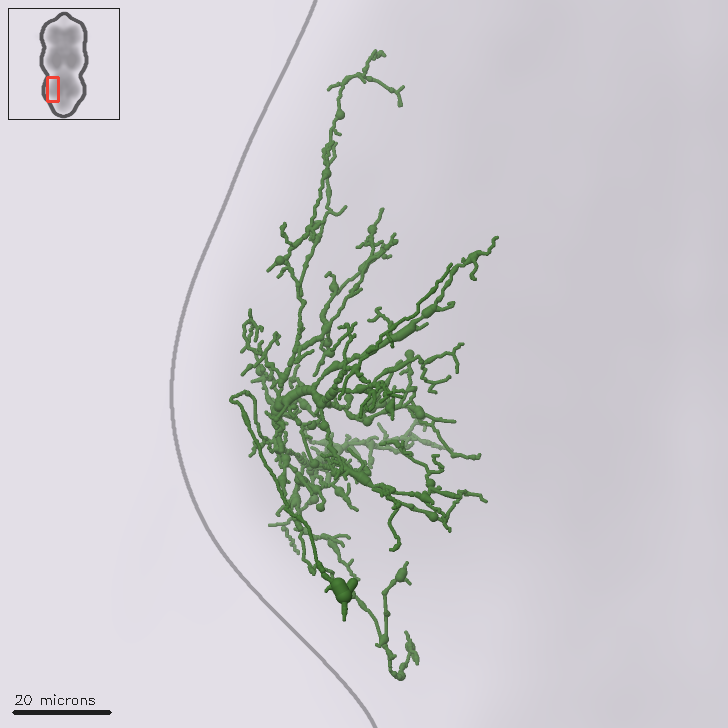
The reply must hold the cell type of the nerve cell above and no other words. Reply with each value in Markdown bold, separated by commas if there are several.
**IN17A061**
